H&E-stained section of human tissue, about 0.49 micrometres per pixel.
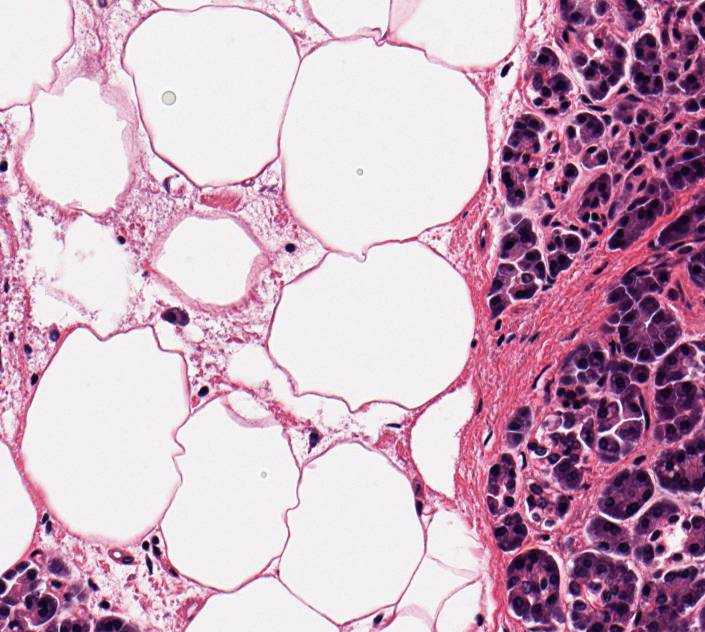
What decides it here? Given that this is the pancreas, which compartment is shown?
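Fat occupies the left and upper field, beside densely cellular glandular tissue on the right. Its cells are large, empty, rounded spaces bounded by thin pink membranes.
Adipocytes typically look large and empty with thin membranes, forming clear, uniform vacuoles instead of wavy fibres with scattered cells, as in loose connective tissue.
On the right, glandular cells pack into small rounded acini; a diagonal band of pink fibrous tissue, running toward the upper right, divides them from the fat.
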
